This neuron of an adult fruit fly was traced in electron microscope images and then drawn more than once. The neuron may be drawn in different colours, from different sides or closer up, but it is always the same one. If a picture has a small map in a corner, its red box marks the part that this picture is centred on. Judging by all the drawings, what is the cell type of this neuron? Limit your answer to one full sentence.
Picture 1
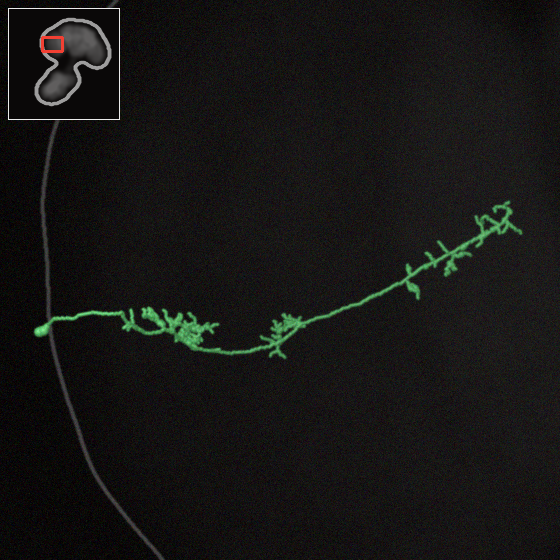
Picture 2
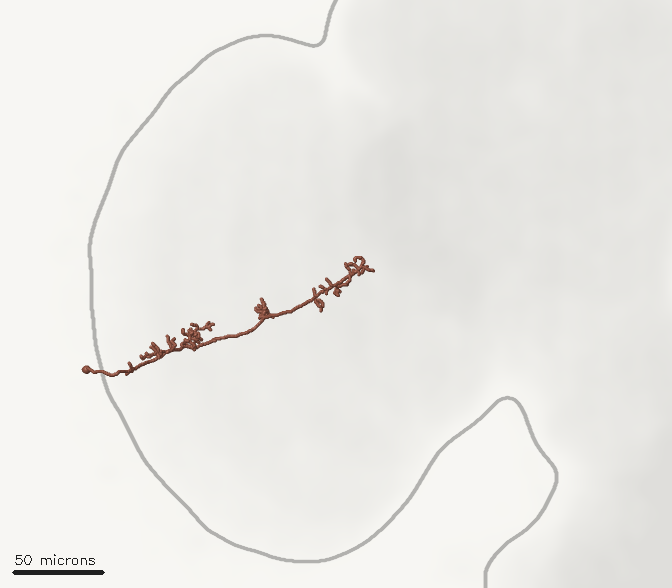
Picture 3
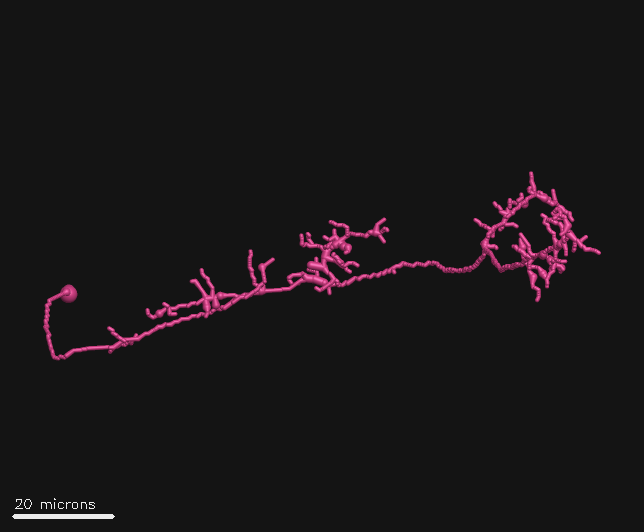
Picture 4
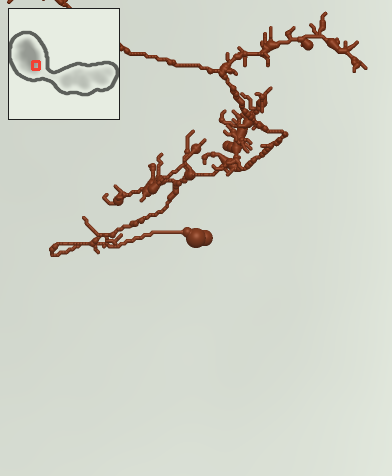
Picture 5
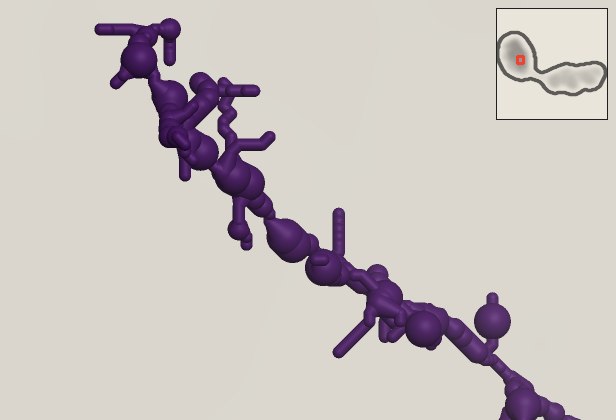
Included in the cell type TmY5a is this neuron.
